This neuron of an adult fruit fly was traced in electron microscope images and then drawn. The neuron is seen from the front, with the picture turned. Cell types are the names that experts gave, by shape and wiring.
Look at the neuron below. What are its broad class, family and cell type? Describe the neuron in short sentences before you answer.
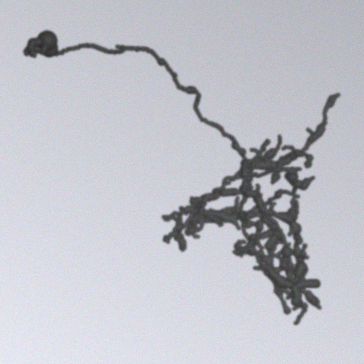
The cell body is at the upper left of the picture. The picture shows dozens of branch ends. This is a nerve-cord intrinsic neuron. Its family is hemilineage 09A. Its cell type is IN09A018.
